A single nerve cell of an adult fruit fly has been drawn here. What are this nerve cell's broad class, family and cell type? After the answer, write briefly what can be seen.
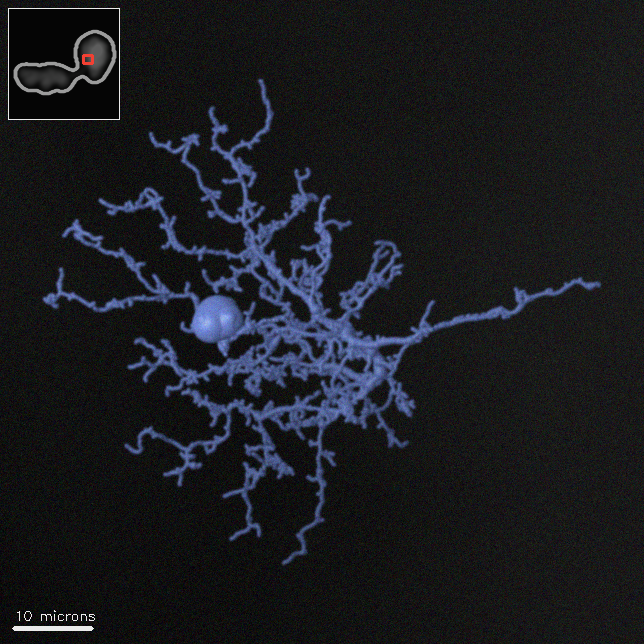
Its broad class is optic-lobe intrinsic neuron. The family is Lawf. Its cell type is Lawf1. By the scale bar it is about 70 microns wide in this view. The picture shows more than a hundred branch ends.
